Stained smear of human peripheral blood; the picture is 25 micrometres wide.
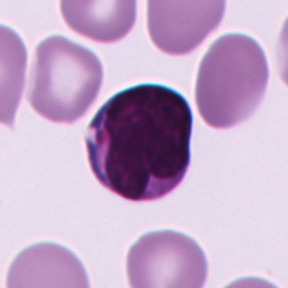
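Typical lymphocyte, the nucleated cell at the centre, checked item by item. Item one: chromatin dark and coarsely clumped. Item two: cytoplasm only a thin rim around the nucleus. Item three: that rim pale blue. Item four: cytoplasm widest on the left side of the cell.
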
